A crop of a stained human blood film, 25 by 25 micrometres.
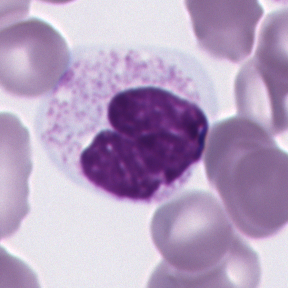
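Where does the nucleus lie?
Off-centre, towards the lower right of the cell.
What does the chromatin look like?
Dark purple and fairly dense, with a few paler streaks.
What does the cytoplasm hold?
Scattered fine pink-lilac granules.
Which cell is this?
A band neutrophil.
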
